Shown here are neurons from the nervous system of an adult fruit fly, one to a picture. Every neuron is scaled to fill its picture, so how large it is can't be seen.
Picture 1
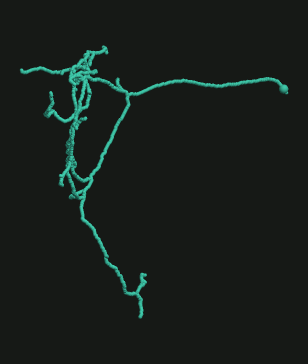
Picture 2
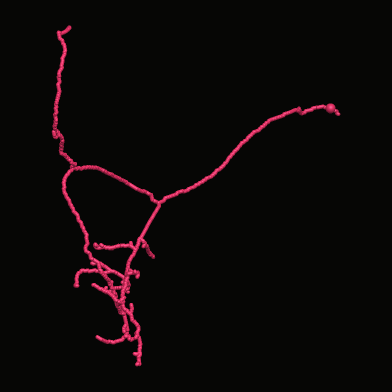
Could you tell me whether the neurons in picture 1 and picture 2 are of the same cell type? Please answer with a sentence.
They are of different cell types.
